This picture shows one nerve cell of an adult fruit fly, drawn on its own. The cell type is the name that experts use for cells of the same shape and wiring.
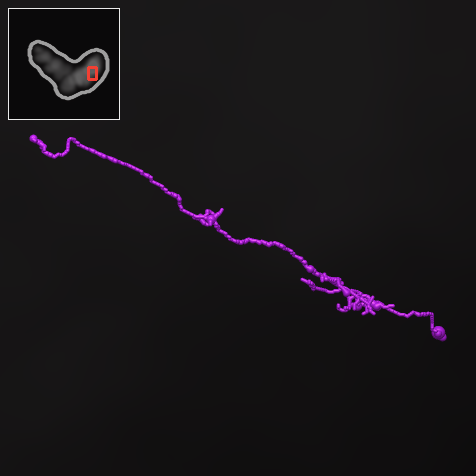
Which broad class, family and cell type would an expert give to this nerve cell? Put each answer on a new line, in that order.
optic-lobe intrinsic neuron
Tm
Tm2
